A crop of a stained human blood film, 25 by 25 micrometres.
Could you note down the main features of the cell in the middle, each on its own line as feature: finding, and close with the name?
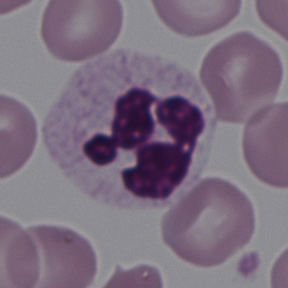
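Chromatin: dark purple, densely clumped
Outline: roughly round, smooth
Cytoplasm: plentiful, pale pinkish-lilac
Granules: fine, faint lilac, throughout the cytoplasm
Type: segmented neutrophil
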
